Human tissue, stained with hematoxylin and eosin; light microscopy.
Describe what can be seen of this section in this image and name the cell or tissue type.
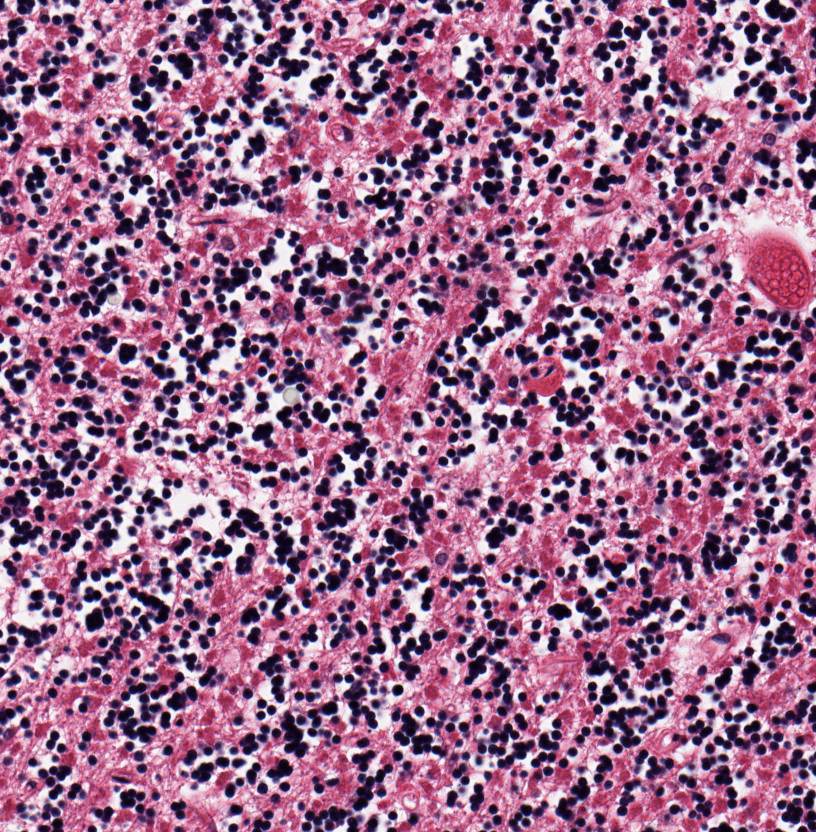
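Small, round, darkly staining nuclei with almost no visible cytoplasm predominate, densely packed across the whole field with no layering or zonation. Between them lies pink, finely fibrillary material, and small clear empty spaces are scattered among the cell clusters. This is cerebellum.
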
